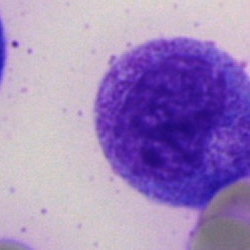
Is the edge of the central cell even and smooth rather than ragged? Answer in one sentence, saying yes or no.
Yes, the cell is bounded by a smooth edge without blebs or tags.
